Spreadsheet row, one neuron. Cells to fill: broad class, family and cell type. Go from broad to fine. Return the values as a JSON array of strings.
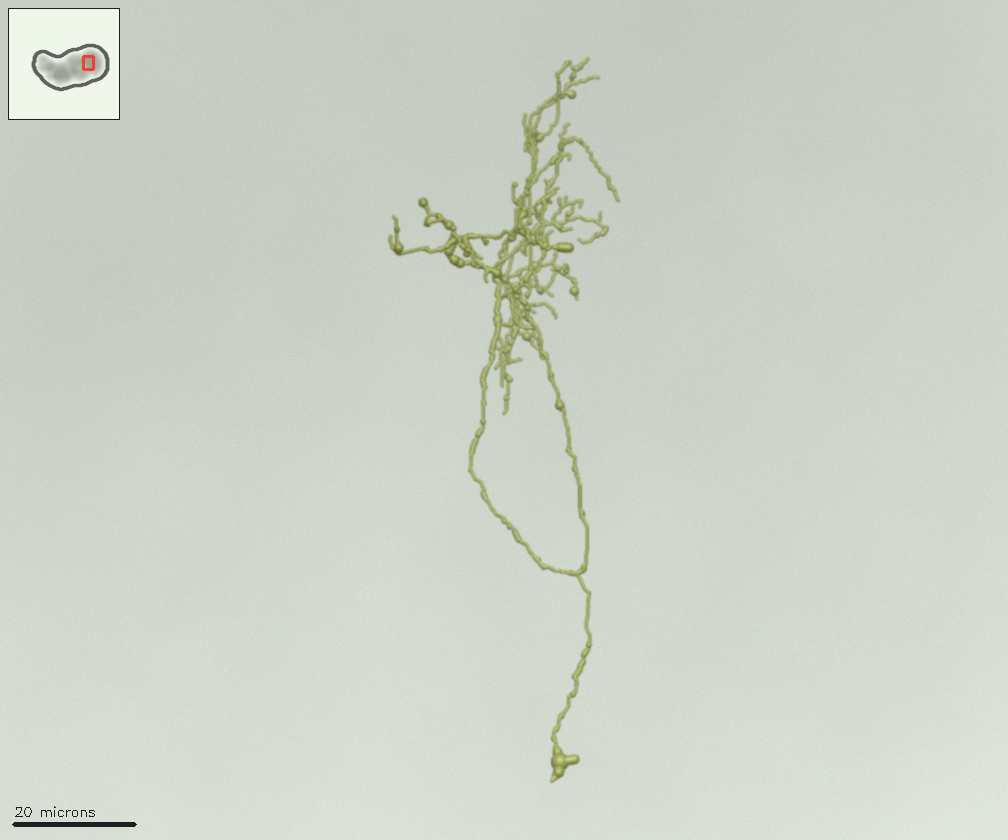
["visual projection neuron", "LC", "LC13"]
